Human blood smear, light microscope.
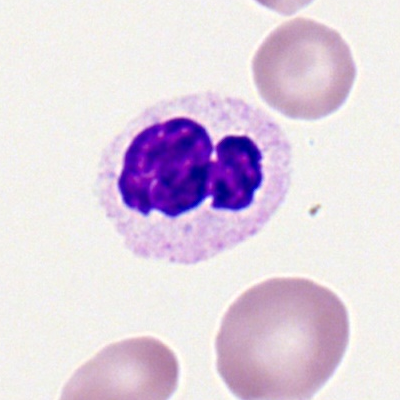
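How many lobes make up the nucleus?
Two.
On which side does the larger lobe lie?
On the left.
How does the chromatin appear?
Dark purple and coarsely clumped.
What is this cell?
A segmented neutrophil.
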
